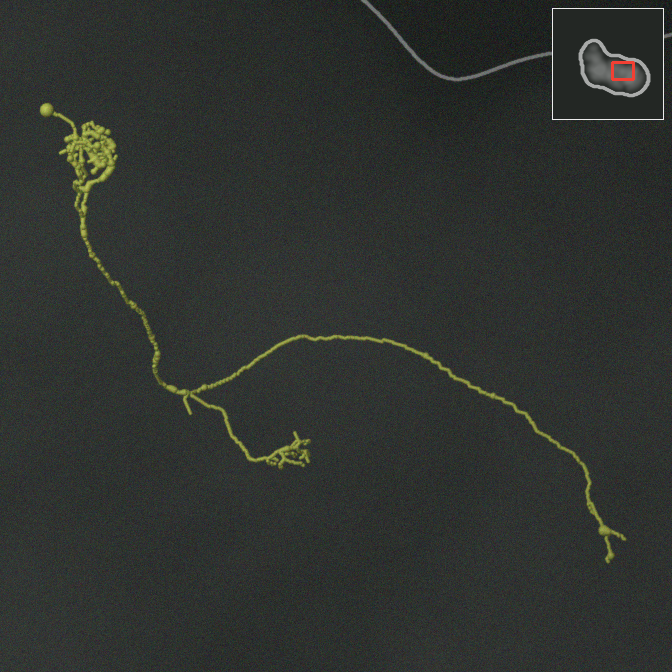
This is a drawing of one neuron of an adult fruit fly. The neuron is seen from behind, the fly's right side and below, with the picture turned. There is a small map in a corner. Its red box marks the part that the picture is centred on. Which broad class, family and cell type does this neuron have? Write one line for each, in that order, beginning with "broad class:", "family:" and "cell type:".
broad class: central-brain intrinsic neuron
family: class CX
cell type: EPGt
